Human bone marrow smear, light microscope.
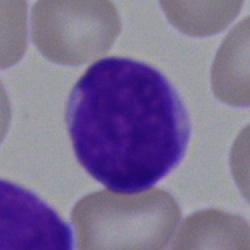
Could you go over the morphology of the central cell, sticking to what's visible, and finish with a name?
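Look first at the cytoplasm: there is very little of it, at most a thin rim. That rim is stained pale blue-violet. You won't find any granules or any vacuoles anywhere in this cell. This is a blast.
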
